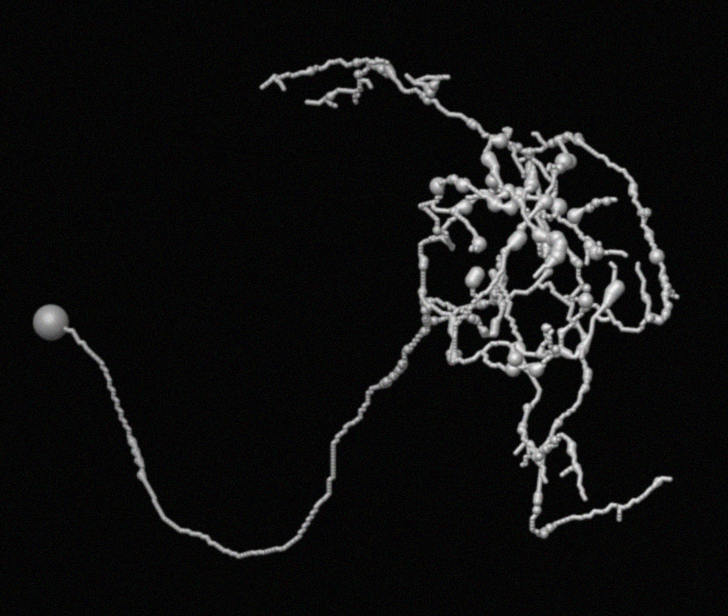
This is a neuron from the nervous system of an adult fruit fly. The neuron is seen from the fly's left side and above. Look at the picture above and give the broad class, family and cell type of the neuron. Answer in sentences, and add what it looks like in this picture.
This is a central-brain intrinsic neuron. The family is hemilineage SLPal5. It is of cell type SLP109. The cell body can be seen on the left of the picture. Dozens of branch ends can be seen.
